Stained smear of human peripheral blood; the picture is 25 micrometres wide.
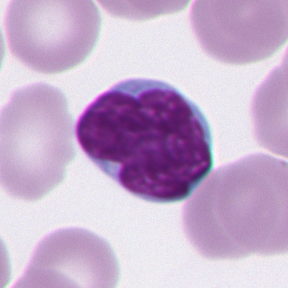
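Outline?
Smooth, roughly oval.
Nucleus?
About 12 by 9 micrometres, about 80% of the cell's area; chromatin dark purple, coarsely clumped.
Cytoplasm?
Pale blue, only a thin rim around the nucleus.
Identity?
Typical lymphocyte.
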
